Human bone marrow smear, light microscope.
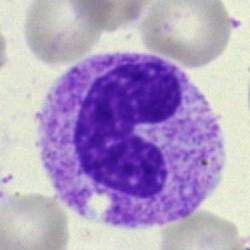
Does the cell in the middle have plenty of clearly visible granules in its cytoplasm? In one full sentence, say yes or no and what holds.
Yes, granules are visible in large numbers in its cytoplasm.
